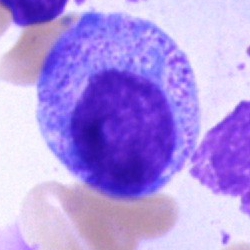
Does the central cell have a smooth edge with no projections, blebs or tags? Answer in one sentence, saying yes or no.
Yes, it is a smooth edge that the cell has.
